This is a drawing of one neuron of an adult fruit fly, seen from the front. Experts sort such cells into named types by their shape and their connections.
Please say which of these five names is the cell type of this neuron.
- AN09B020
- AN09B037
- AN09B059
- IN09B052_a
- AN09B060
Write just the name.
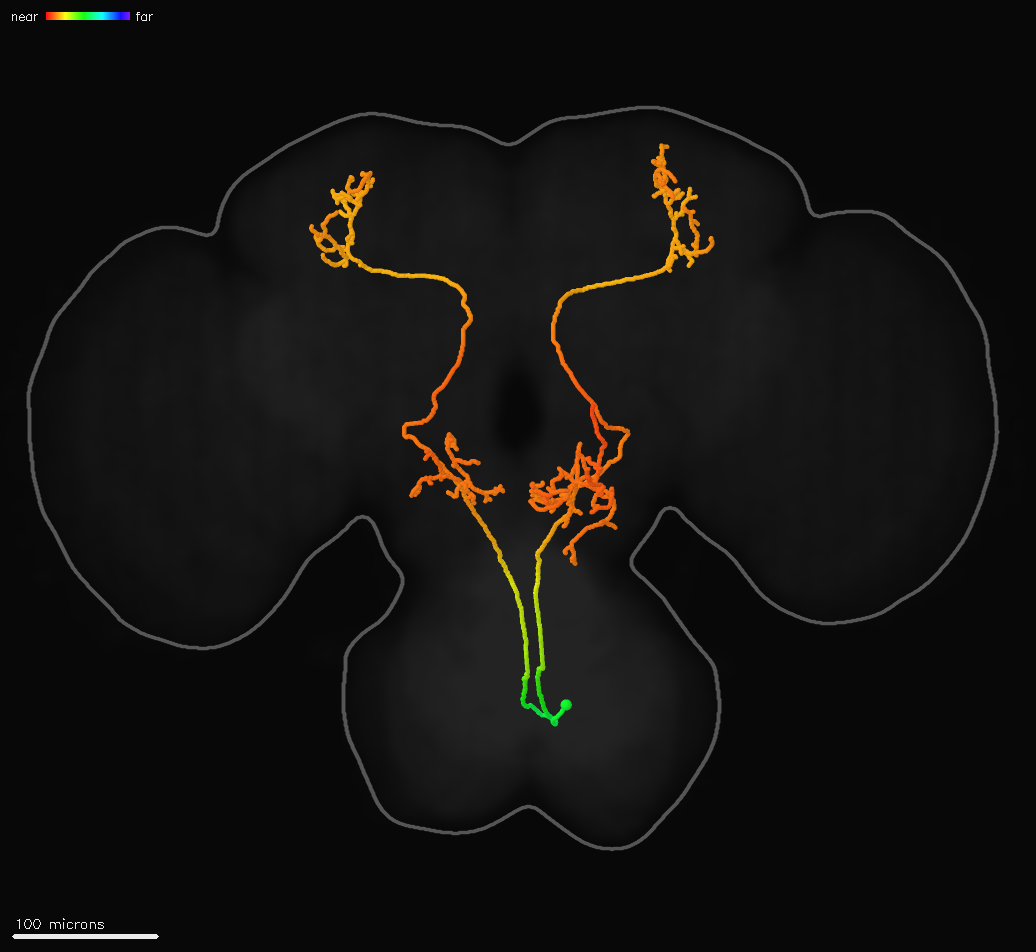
AN09B059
